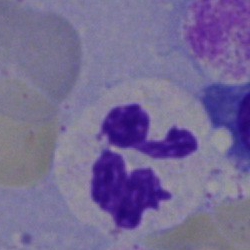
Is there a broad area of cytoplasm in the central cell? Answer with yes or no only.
Yes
